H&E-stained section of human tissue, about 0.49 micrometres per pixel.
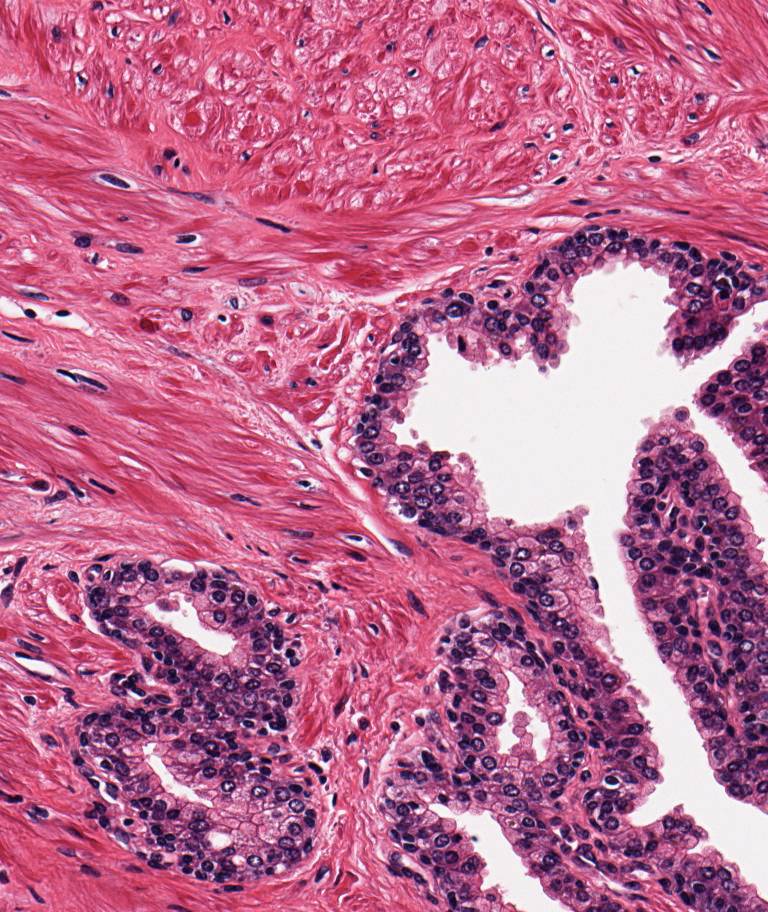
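Prostate. First, in the large gland, the lining epithelium forms infoldings and tufts that project into the lumen. Next, the epithelial cells have pale pink, finely vacuolated cytoplasm. At the lower left, a smaller gland shows narrow, slit-like lumens. Finally, on the left side, smooth muscle cells with elongated, cigar-shaped nuclei run in bundles diagonally across the field.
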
